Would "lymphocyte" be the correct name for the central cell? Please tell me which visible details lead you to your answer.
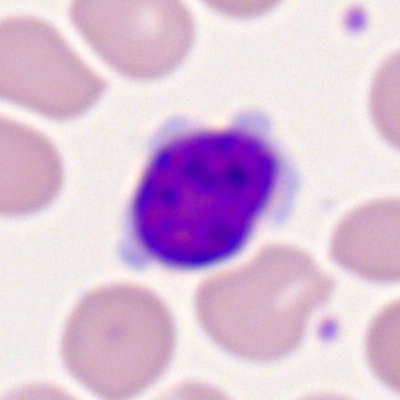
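Look at the chromatin first: dense and deep purple, with darker clumps. The nucleus fills almost the whole cell, leaving only a scant rim of pale blue cytoplasm with no granules in it. Small pale blue tags of cytoplasm jut out at the upper left and upper right.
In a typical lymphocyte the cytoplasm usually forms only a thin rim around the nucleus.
That scant rim here speaks for lymphocyte.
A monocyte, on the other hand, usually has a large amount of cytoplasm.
So the little cytoplasm in this cell counts against monocyte. Yes, lymphocyte fits this cell.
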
